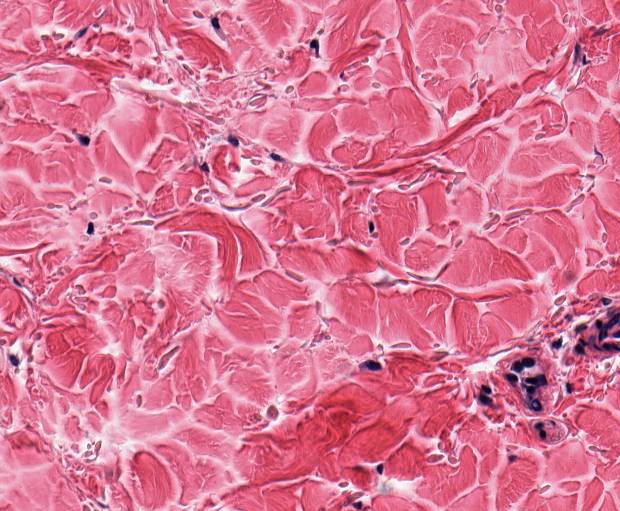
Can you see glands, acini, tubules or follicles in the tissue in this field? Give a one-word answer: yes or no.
No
